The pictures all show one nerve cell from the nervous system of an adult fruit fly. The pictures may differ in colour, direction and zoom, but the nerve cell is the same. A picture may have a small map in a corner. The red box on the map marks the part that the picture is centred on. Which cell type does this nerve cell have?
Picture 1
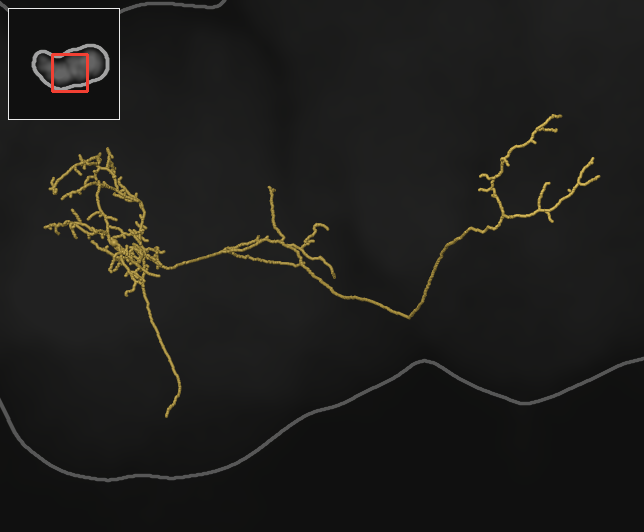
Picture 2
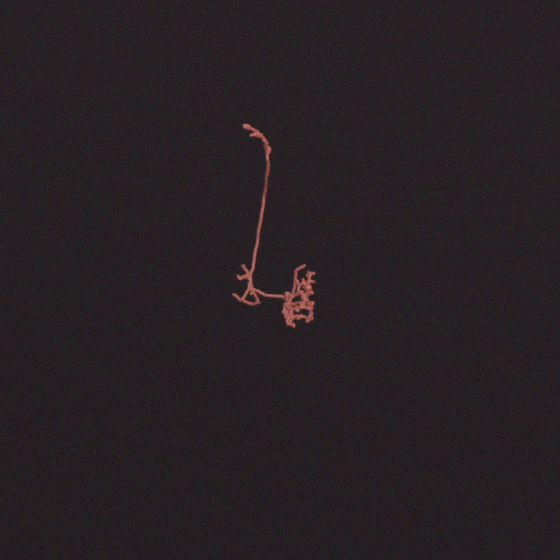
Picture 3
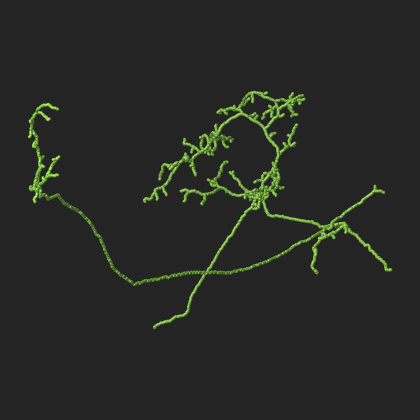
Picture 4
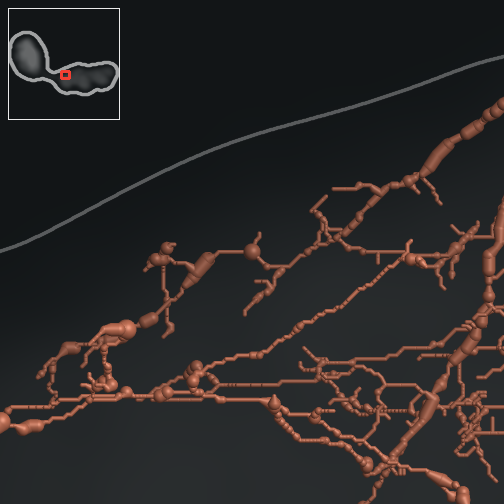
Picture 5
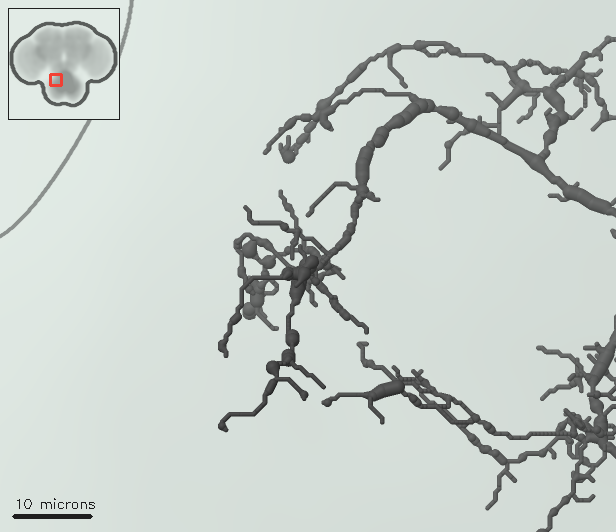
AN07B042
